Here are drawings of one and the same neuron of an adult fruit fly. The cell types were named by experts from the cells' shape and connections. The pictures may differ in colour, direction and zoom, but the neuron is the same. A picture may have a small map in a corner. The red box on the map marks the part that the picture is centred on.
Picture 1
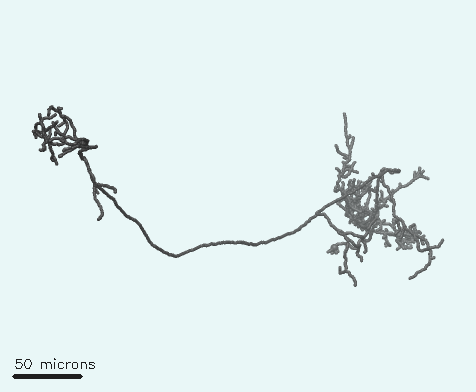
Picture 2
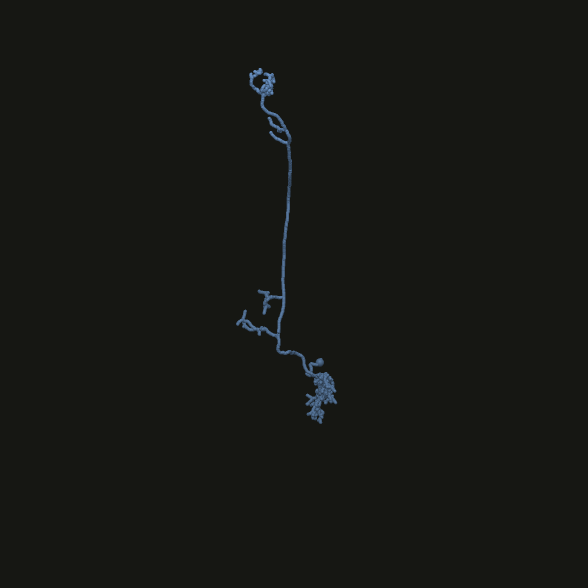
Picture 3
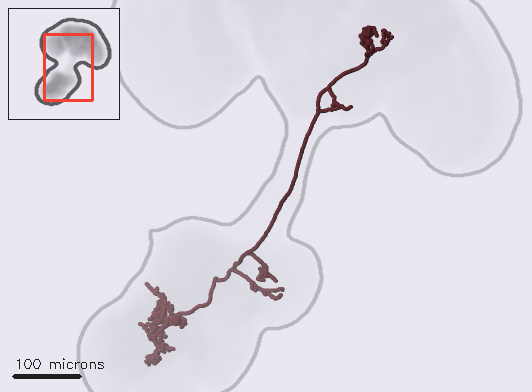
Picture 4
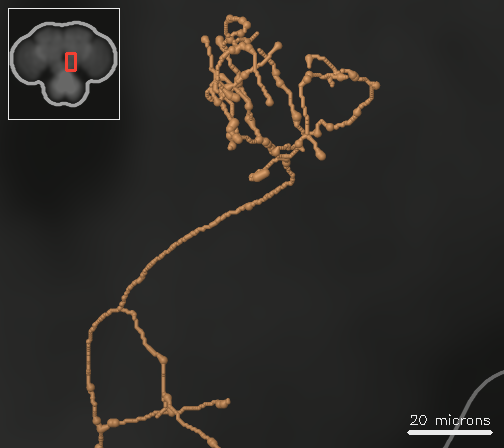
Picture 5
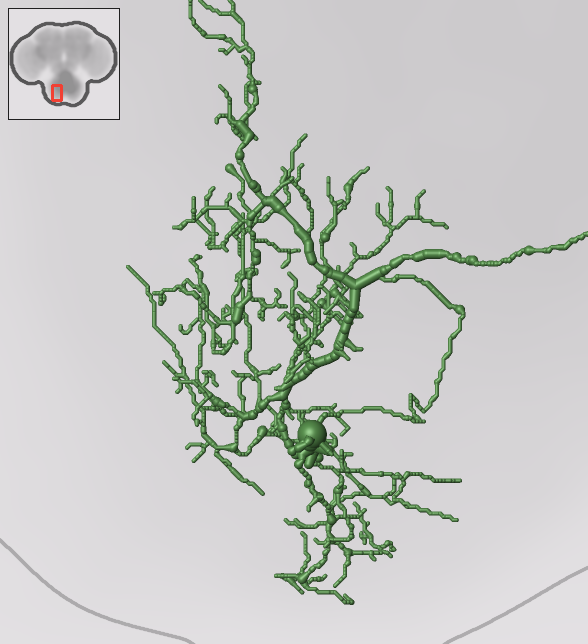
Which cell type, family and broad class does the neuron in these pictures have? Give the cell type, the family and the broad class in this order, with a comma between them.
AN10B024, hemilineage 10B, ascending neuron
